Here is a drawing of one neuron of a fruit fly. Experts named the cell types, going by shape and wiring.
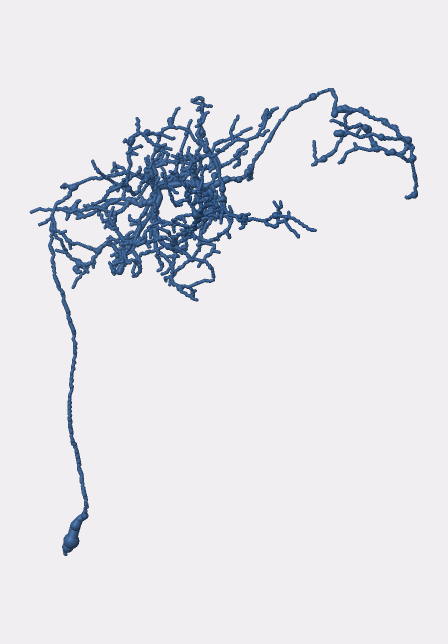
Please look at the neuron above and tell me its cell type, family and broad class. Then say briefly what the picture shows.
The cell type is IN06A046. The family is hemilineage 06A. This is a nerve-cord intrinsic neuron. The cell body can be seen at the lower left of the picture. The picture shows dozens of branch ends.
